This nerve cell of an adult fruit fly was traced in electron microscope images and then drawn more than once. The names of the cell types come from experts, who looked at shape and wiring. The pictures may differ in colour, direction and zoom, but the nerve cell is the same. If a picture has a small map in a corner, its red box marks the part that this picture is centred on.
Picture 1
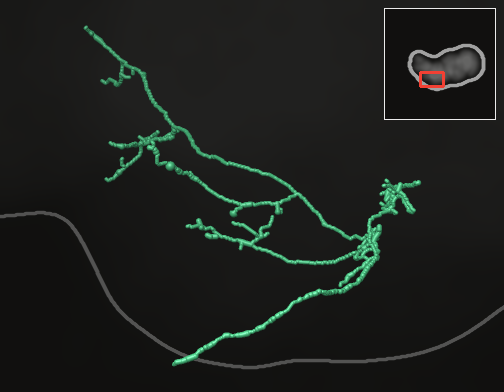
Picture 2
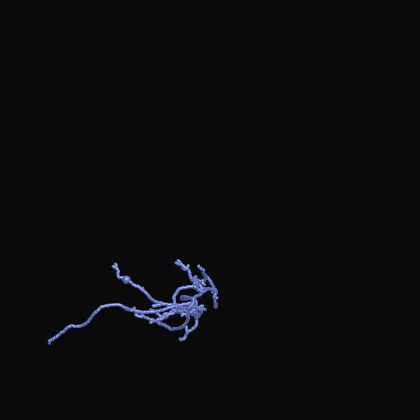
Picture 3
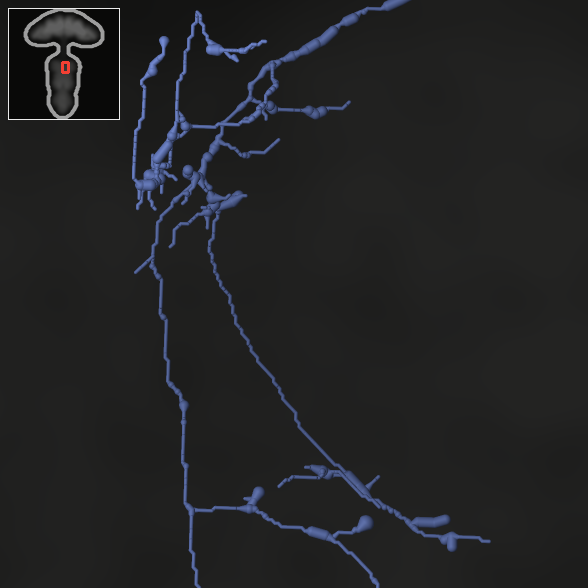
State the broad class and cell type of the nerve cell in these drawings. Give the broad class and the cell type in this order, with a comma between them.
sensory neuron entering the nerve cord, SNxx29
